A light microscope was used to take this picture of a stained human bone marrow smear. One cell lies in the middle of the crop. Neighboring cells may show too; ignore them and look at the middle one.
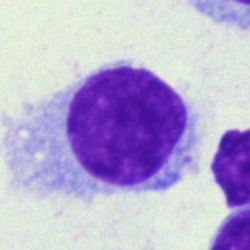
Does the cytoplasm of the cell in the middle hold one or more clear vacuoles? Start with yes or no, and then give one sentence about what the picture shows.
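Yes. Two small clear vacuoles lie in the cytoplasm on the left.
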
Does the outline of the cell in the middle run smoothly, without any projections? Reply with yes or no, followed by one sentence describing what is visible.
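No. The cell's outer edge is ragged and frayed, especially on the left.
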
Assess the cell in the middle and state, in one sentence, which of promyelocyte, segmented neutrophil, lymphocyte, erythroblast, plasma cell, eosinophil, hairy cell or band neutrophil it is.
The identification for the central cell is a hairy cell.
